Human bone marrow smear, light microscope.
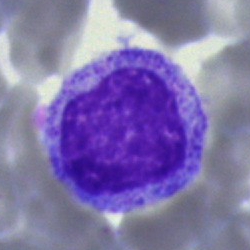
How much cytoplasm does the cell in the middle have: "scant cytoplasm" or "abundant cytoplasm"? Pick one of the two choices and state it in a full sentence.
Most of this cell is taken up by its nucleus.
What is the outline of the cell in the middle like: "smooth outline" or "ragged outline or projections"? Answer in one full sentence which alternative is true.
This cell's outline is not smooth but rough.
